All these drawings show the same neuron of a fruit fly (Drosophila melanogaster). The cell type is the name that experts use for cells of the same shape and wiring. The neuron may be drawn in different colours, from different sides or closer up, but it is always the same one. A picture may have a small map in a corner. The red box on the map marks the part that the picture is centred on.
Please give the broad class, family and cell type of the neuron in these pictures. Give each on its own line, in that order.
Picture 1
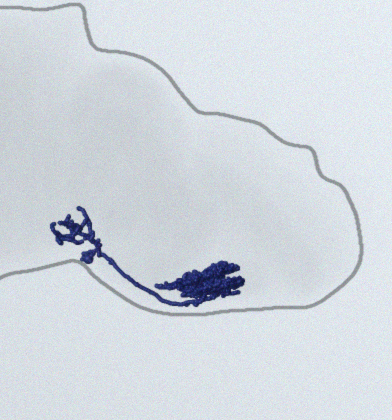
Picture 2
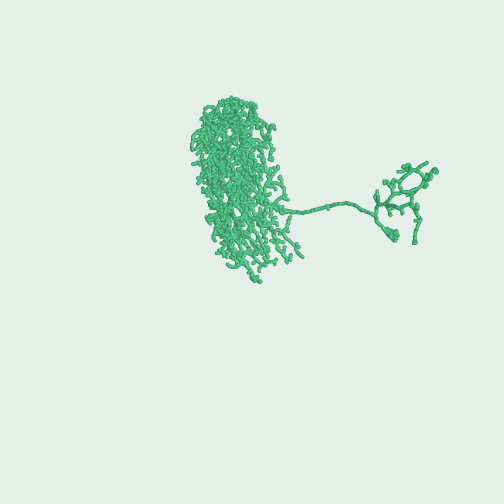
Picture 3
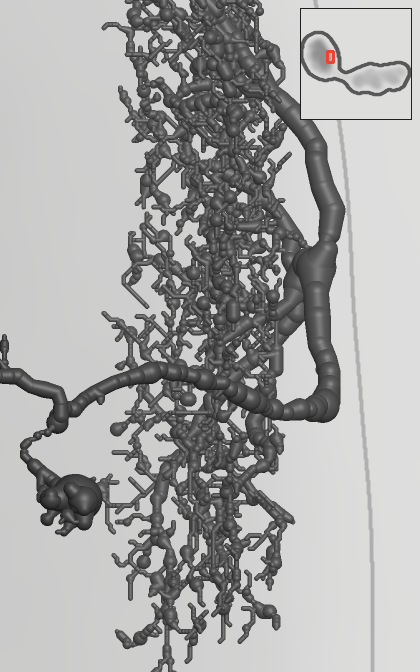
visual projection neuron
LPT
LPT26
